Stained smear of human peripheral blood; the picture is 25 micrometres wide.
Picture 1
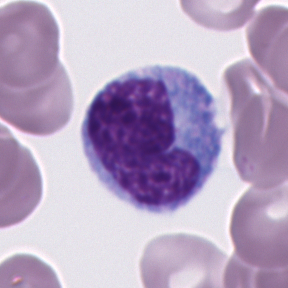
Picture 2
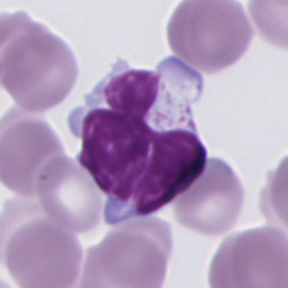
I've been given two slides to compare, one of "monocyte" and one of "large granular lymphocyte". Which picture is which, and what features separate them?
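Picture 1 shows a monocyte, and picture 2 shows a large granular lymphocyte. In picture 1 the nucleus is kidney-shaped, with its notch facing right, and it fills about 60% of the area of a cell about 13 micrometres across. Most of the cytoplasm lies to the right of the nucleus and is palest in the notch.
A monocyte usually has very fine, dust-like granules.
The granules in picture 1 agree with this, being fine and faint.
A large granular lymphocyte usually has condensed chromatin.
The chromatin in picture 2 agrees with this, staining deep purple and looking dense. Its cytoplasm is pale greyish-blue, with fine reddish-purple granules scattered to the upper right of the nucleus, and small pale rounded blebs bulge from the cell's edge.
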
